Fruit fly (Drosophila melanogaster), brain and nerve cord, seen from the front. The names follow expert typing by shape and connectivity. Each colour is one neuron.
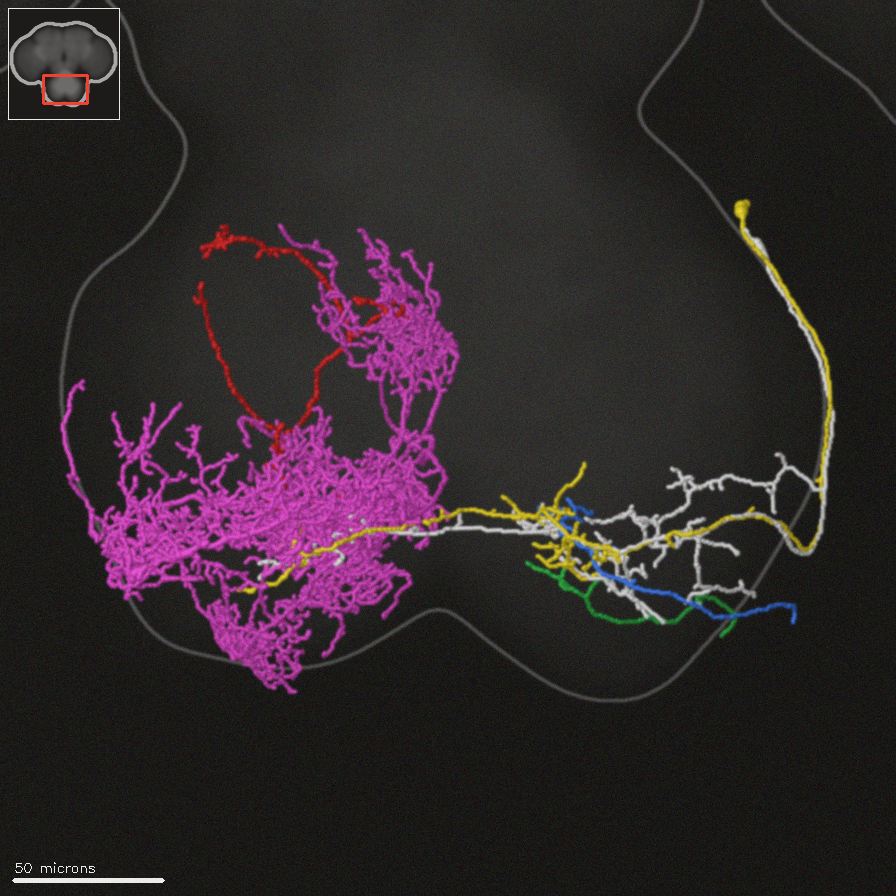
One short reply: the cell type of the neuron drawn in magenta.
INXXX004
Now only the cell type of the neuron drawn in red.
SNpp45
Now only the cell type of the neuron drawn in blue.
SNta41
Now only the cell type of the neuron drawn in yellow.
IN19A082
